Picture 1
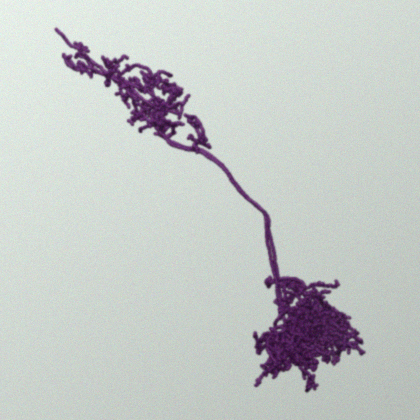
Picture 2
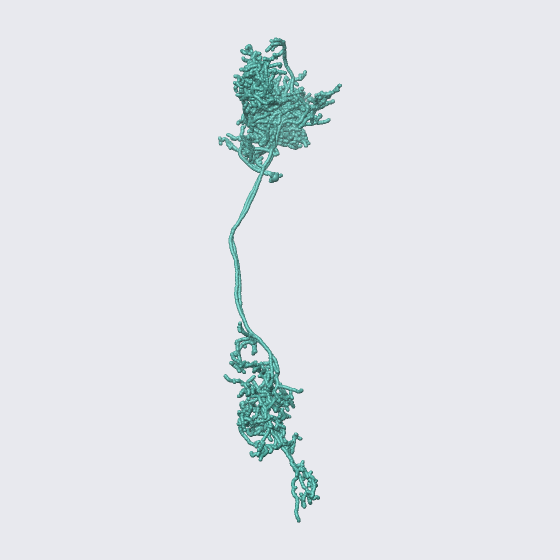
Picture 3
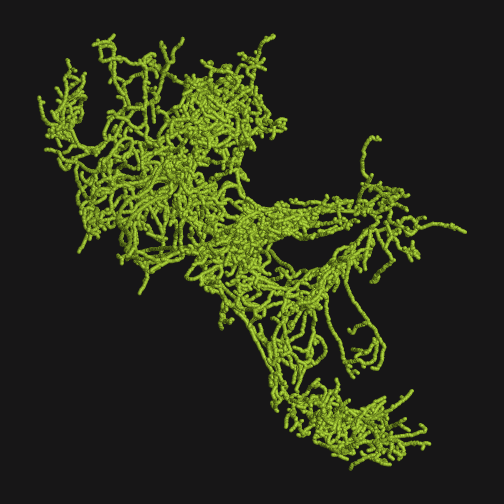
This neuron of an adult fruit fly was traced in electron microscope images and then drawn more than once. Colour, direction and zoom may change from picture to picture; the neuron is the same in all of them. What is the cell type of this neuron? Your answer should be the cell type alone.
DNge138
